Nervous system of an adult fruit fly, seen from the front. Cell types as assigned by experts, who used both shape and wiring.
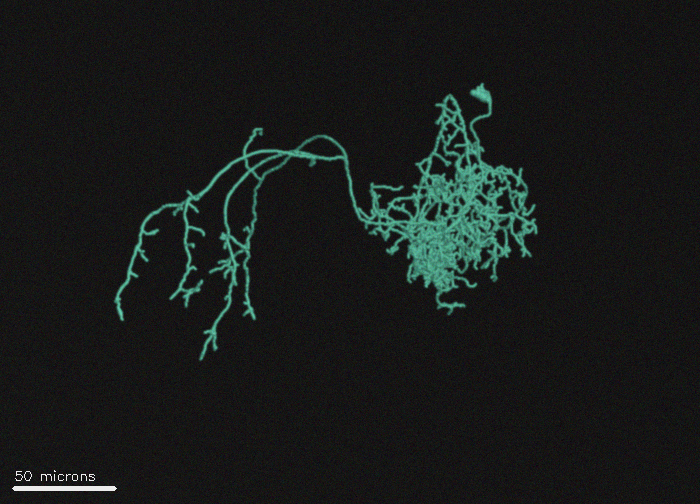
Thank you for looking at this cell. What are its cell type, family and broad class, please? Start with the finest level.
IN18B005; hemilineage 18B; nerve-cord intrinsic neuron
